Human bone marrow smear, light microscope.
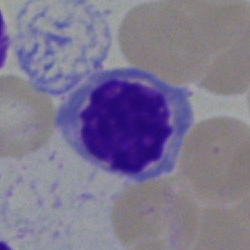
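Erythroblast, centre. Chromatin dark purple, coarsely clumped, a few paler patches. No distinct nucleoli. Cytoplasmic rim around nucleus, widest on left. Upper left: broken cell with scattered purple strands.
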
